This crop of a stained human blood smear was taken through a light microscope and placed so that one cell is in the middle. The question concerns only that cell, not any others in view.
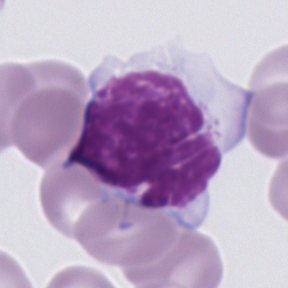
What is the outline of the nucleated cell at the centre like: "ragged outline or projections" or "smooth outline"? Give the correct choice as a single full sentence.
The cell is bounded by a rough outline.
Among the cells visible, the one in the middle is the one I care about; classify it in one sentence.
The middle of this crop is occupied by a large granular lymphocyte.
